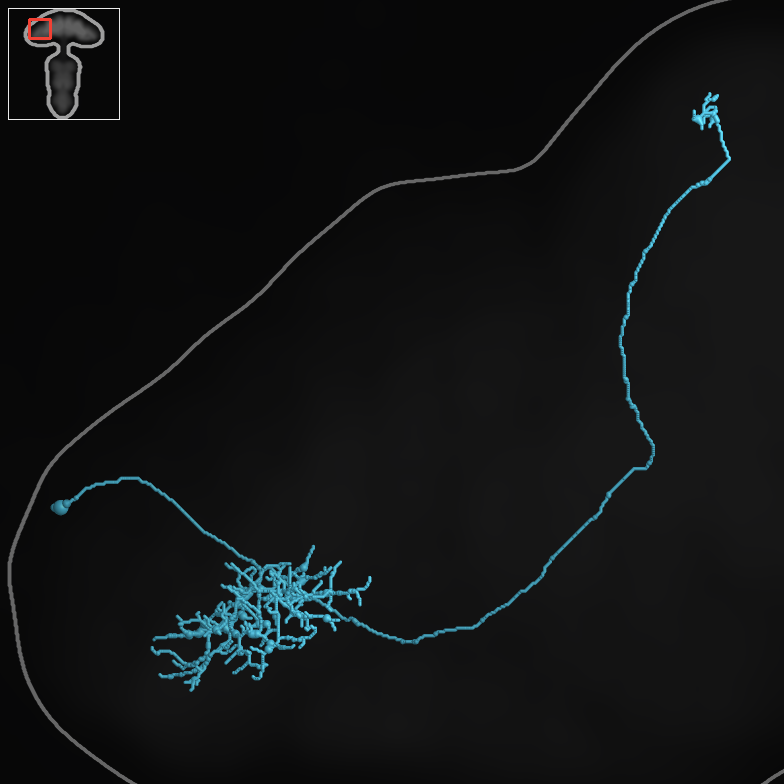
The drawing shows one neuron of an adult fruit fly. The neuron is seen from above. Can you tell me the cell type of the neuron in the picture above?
MeTu3b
